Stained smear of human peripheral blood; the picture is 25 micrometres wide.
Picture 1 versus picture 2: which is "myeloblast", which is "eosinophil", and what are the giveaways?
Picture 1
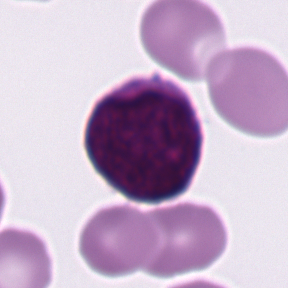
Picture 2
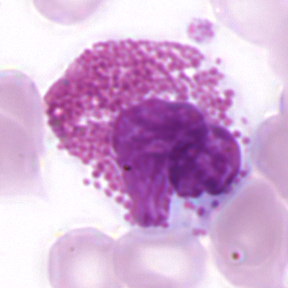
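Myeloblast in picture 1, eosinophil in picture 2. Myeloblast: nucleus round, about 10 micrometres across, filling nearly the whole cell. Cytoplasm very scant, only a thin sliver along the upper edge.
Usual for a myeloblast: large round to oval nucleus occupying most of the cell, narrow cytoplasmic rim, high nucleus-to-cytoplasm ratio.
No granules, no vacuoles, no visible nucleoli. Eosinophil: cytoplasm packed with many round, pink-red granules of even size.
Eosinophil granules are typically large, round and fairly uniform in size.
Nucleus lobed, lying in the lower right of the cell; chromatin dense, deep purple.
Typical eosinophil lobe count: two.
Key differences: granules packed versus absent, lobed versus round nucleus, abundant granular cytoplasm versus a thin sliver. Eosinophil edge ill-defined, with granules scattered beyond it; red cells lie above-right of and below the myeloblast without overlapping it.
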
